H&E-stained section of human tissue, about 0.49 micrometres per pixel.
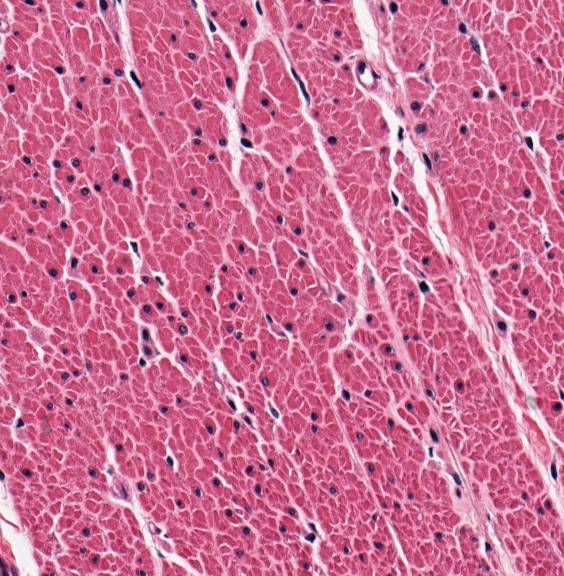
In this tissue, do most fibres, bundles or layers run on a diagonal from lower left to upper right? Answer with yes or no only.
No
